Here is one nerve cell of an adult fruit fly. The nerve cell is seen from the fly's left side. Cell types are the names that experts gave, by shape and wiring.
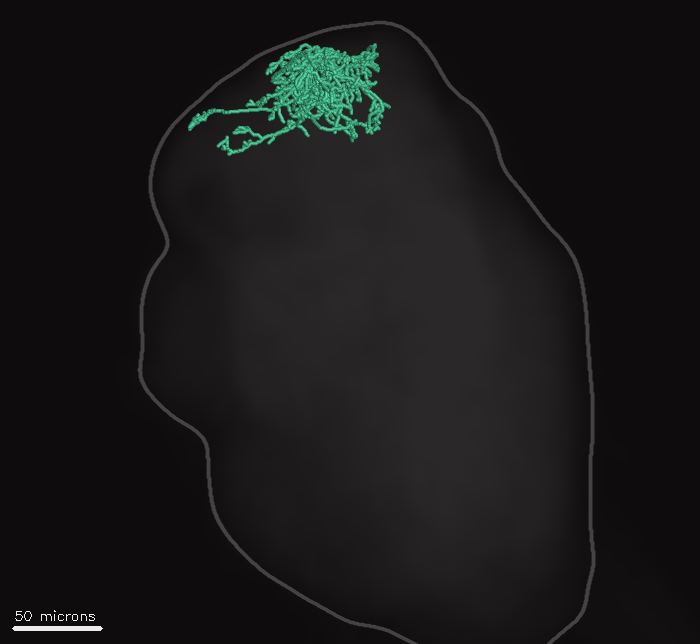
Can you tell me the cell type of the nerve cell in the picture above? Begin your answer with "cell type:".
cell type: SMP086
